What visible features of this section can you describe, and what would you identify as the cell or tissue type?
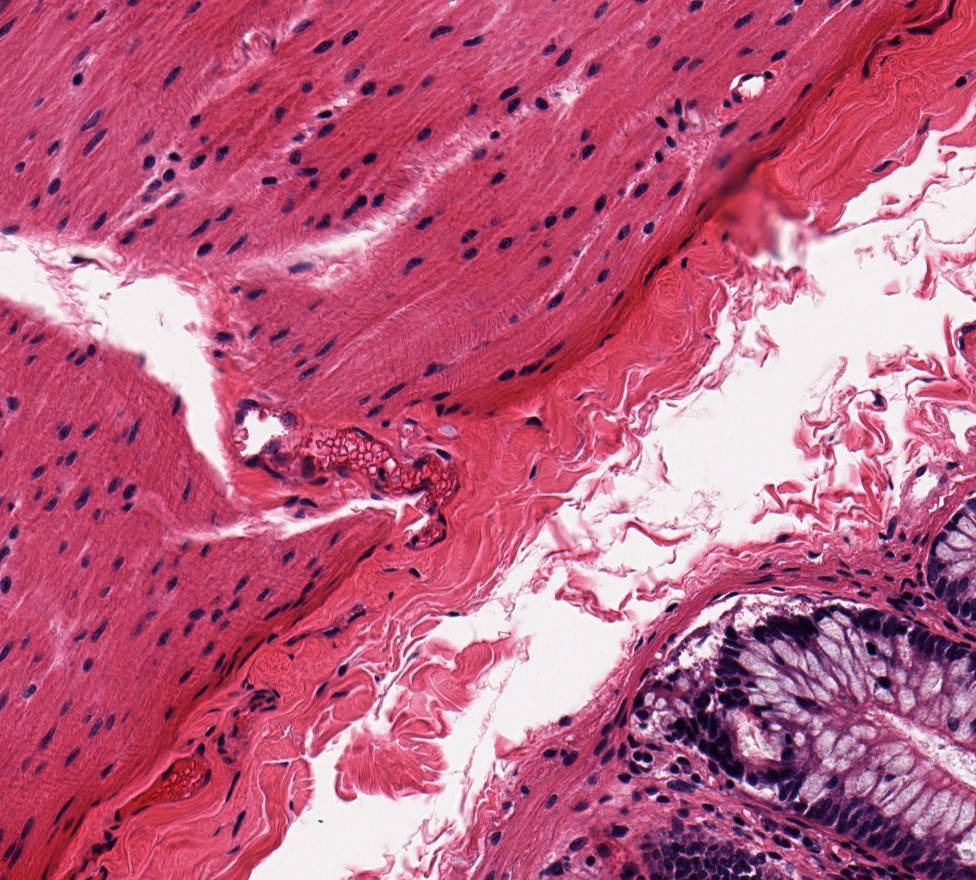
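Smooth muscle bundles take up the upper and left parts, cells with elongated, cigar-shaped nuclei in pink cytoplasm. Down in the lower right corner there's a gland lined by columnar epithelium, full of goblet cells with pale, clear mucin vacuoles. It's transverse colon.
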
